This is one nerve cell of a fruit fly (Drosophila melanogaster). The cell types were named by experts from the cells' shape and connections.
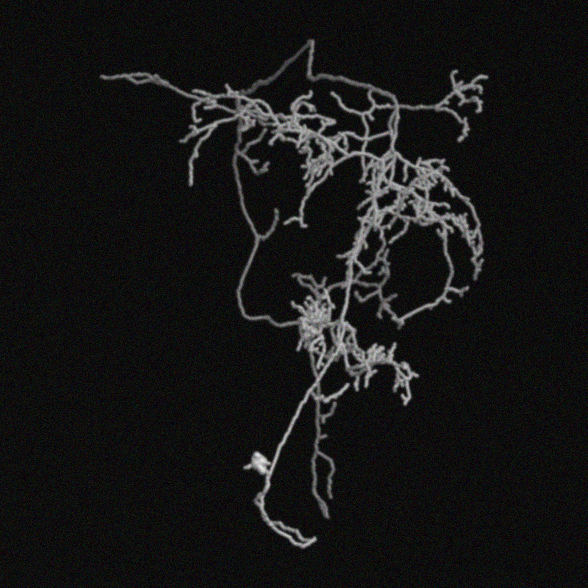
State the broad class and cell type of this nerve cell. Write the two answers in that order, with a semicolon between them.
ascending neuron; ANXXX178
